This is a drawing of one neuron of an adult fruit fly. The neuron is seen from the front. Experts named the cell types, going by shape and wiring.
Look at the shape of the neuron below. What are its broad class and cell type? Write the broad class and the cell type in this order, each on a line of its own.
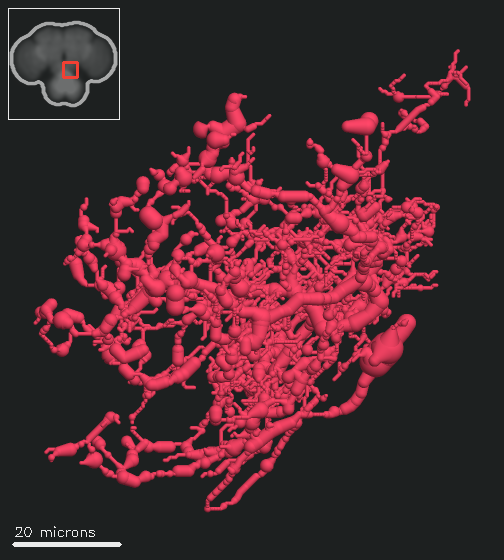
central-brain intrinsic neuron
GNG129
